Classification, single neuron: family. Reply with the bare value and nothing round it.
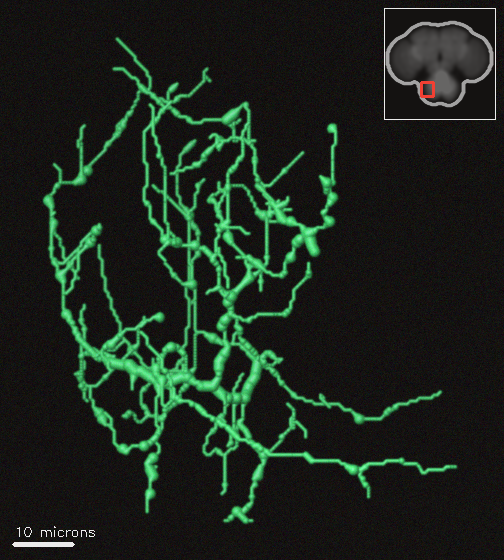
hemilineage 20A.22A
